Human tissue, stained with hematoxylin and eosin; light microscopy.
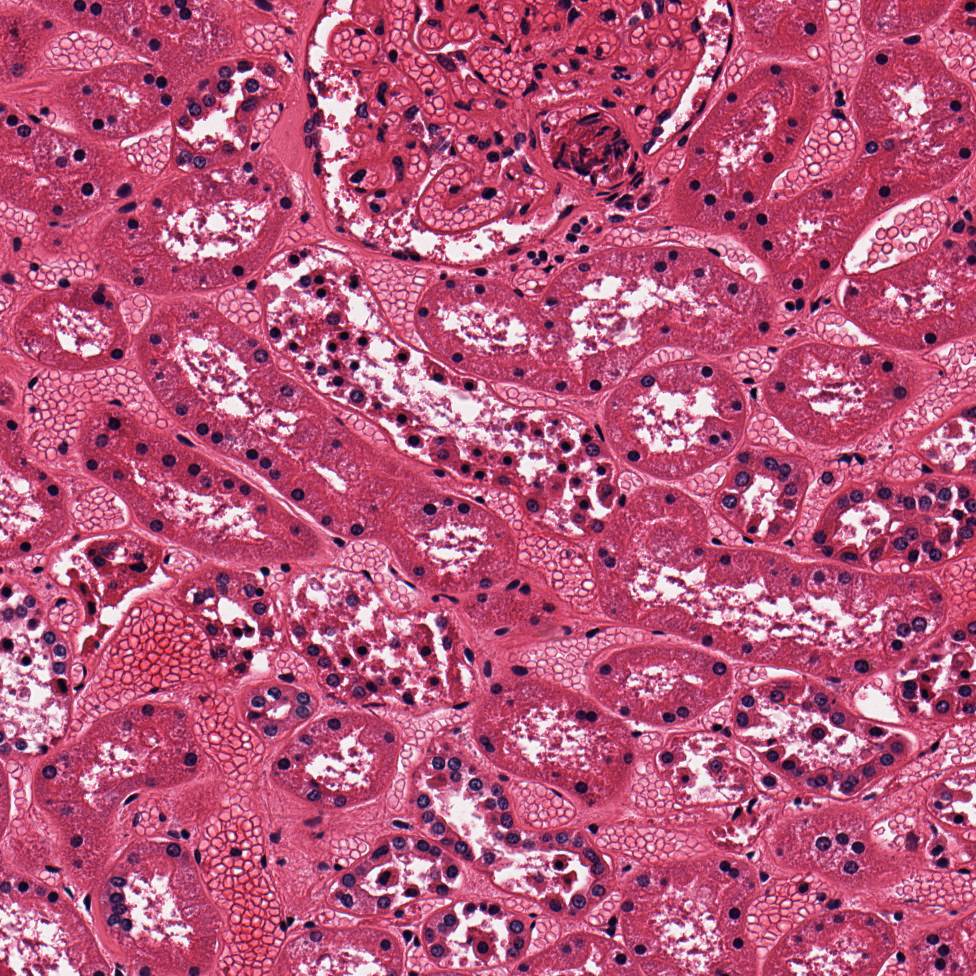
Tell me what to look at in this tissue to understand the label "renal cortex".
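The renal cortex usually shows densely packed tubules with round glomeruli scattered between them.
Here, tubules lined by cuboidal cells with round dark nuclei and abundant granular pink cytoplasm fit that pattern, as does the glomerulus with coiled capillary loops at the top centre, ringed by a clear space. Only one glomerulus is present, however, rather than several scattered ones.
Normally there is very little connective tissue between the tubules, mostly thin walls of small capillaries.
The larger vessel at the lower left, packed solidly with red blood cells, is unlike those small capillaries. Many tubule lumens hold pale, frothy pink material with irregular white gaps.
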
